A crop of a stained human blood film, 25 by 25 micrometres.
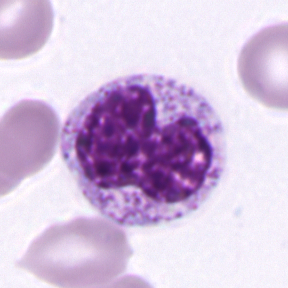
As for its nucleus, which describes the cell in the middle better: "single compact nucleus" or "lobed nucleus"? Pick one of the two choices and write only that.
Lobed nucleus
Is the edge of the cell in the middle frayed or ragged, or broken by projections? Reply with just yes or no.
No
